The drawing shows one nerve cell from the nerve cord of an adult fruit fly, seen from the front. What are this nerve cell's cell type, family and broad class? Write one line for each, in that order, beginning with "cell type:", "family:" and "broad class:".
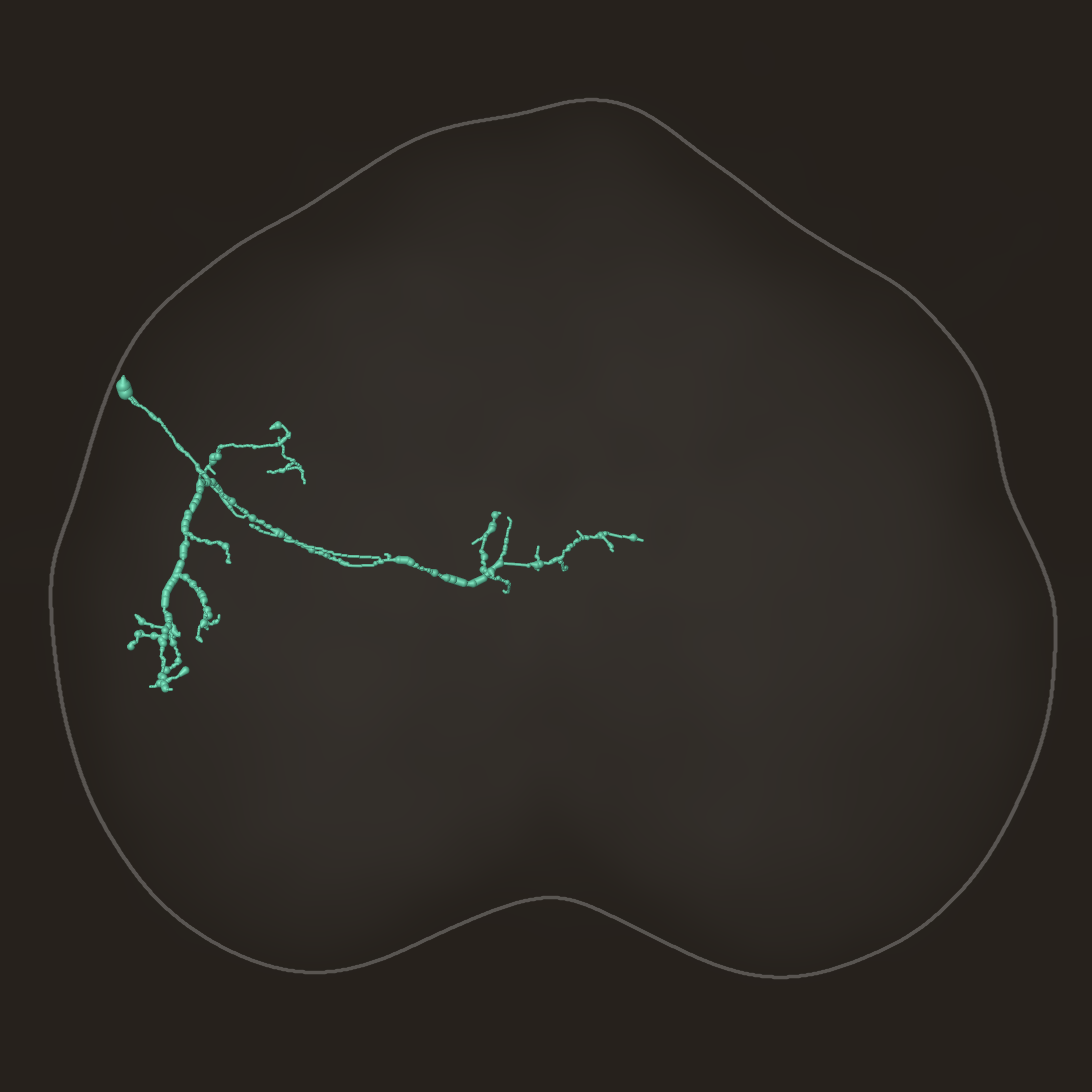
cell type: GFC4
family: hemilineage 11A
broad class: nerve-cord intrinsic neuron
